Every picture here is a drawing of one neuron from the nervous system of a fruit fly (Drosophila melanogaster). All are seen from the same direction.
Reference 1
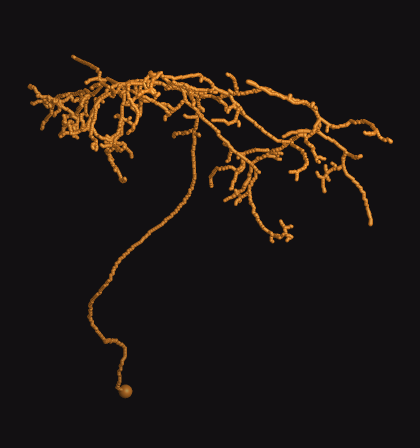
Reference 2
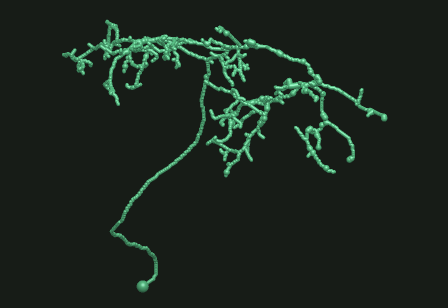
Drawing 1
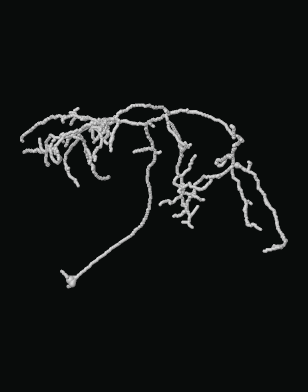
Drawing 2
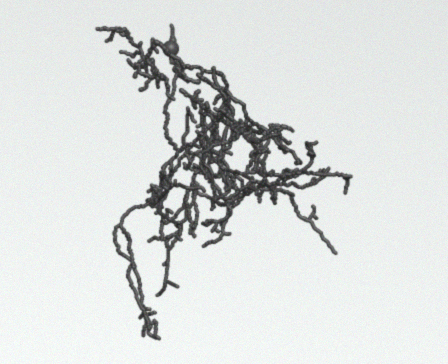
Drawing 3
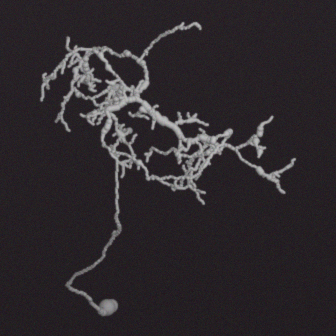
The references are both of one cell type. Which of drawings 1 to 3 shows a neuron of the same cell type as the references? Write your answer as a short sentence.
Drawing 1 is of the same cell type.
